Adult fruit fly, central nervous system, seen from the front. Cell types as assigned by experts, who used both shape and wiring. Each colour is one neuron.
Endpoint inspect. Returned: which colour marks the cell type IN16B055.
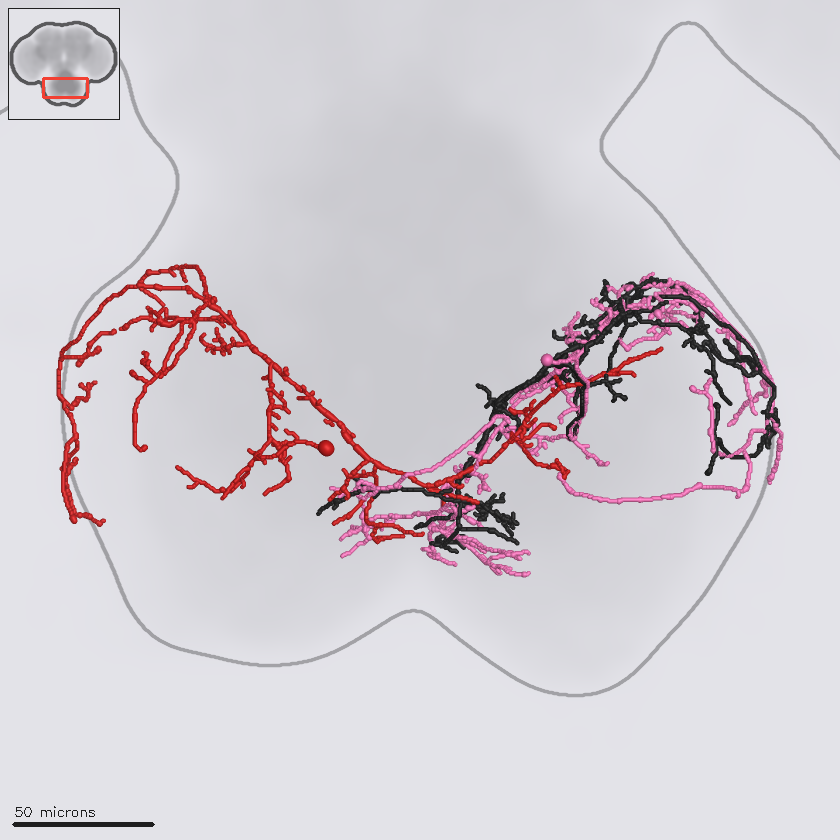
red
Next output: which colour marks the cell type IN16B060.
pink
